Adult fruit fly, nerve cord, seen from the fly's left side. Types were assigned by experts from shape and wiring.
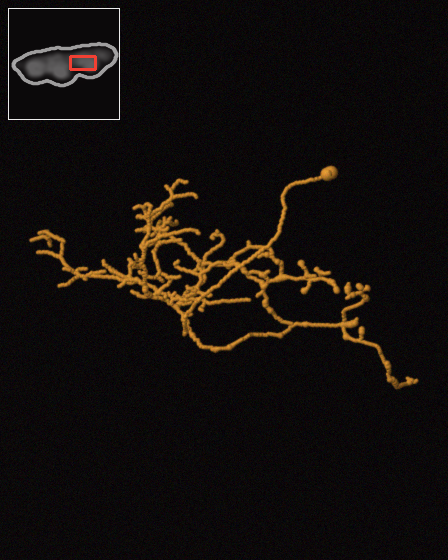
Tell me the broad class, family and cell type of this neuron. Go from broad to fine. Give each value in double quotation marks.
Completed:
"nerve-cord intrinsic neuron", "hemilineage 09A", "IN09A042"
